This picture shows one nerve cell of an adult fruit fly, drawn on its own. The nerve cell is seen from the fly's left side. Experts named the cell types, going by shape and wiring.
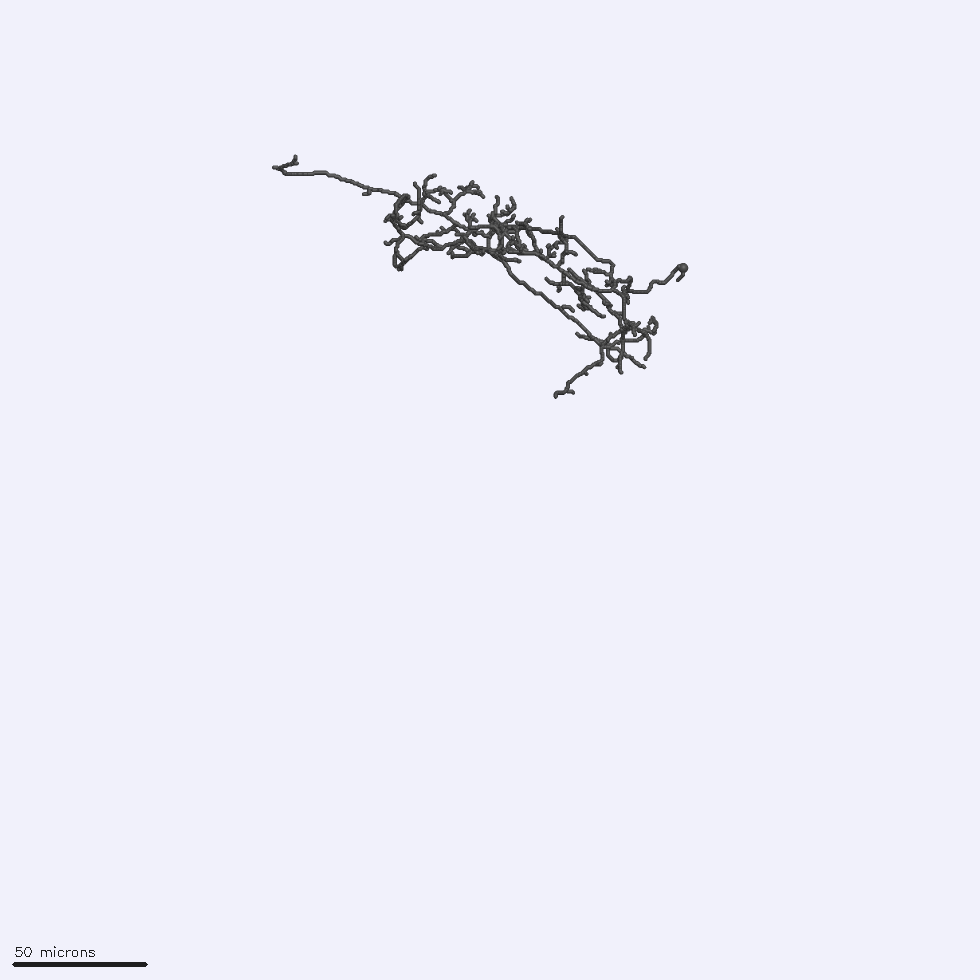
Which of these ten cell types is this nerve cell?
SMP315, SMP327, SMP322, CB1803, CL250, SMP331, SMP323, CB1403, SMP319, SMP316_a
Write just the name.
CB1403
